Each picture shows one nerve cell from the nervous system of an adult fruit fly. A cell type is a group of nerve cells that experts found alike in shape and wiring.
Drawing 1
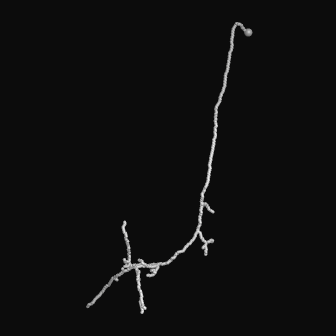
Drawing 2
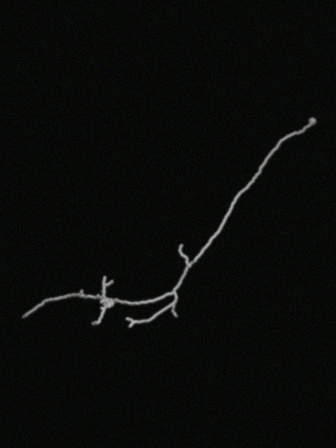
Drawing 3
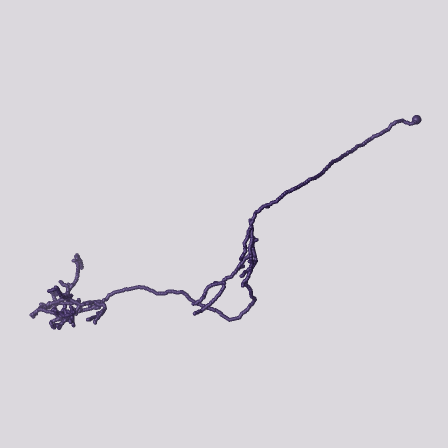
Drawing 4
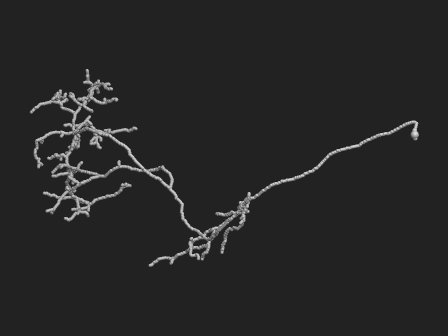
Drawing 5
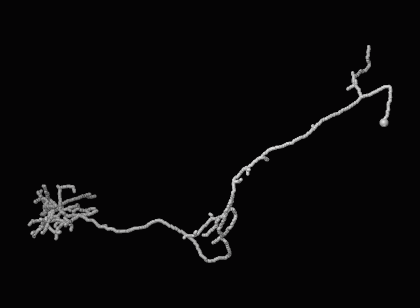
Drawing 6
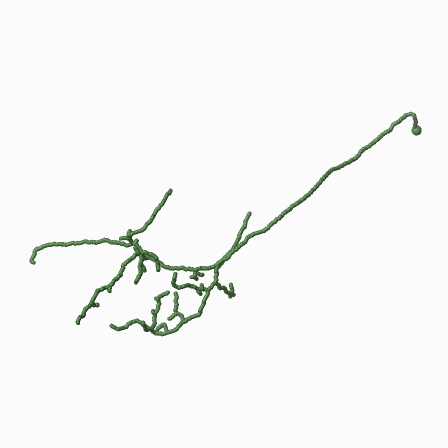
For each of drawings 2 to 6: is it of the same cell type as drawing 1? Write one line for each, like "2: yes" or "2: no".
2: yes
3: no
4: no
5: no
6: yes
